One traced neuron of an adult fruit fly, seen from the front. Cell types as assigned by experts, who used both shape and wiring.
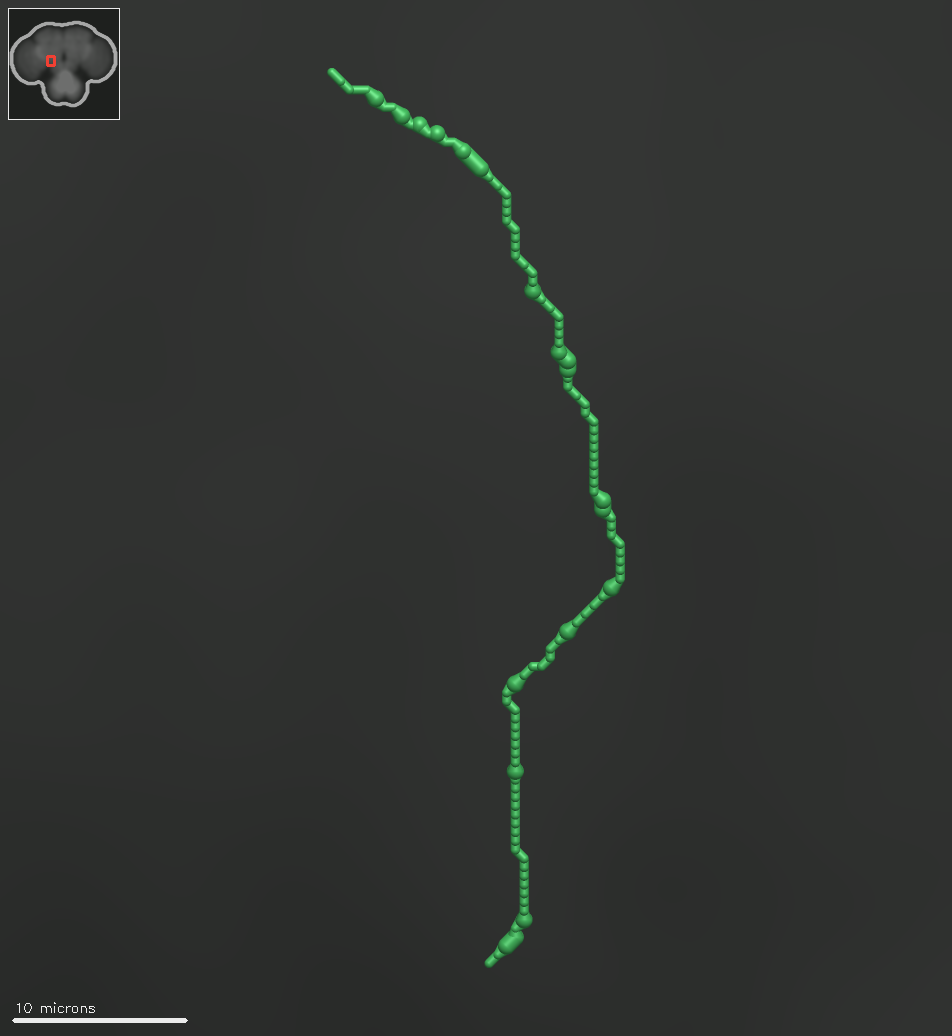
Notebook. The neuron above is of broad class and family: sensory neuron entering the brain; class mechanosensory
